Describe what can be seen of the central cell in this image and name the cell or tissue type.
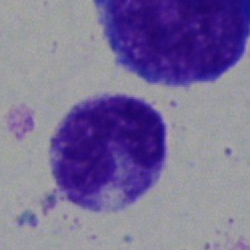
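First, the outline: it's round. Dark-staining material fills most of the cell, leaving little cytoplasm that stands clearly apart. Lower down, there's a paler, lighter-staining area. Checking the surface, I find no long projections. This is a band neutrophil.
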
